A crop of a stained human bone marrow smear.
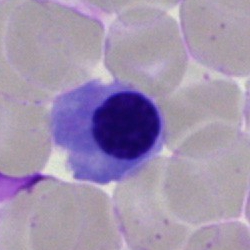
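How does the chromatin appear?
Very dark and dense throughout the nucleus.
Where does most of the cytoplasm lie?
On the left side of the nucleus.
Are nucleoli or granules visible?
Neither: no nucleoli can be seen in the nucleus, and no granules in the cytoplasm.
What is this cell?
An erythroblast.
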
